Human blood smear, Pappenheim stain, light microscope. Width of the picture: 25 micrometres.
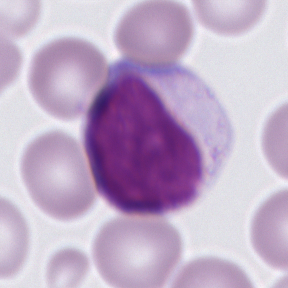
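Large granular lymphocyte: the cell in the middle of a stained smear of human peripheral blood under the light microscope. The cell measures about 14 micrometres across, and its outline is somewhat angular rather than smoothly round. Its nucleus is a broad oval of about 13 by 10 micrometres, with no lobes or deep clefts. It lies toward the lower left and fills about 70% of the cell's area. The cytoplasm forms a pale crescent on the upper right side of the nucleus. It is very pale, nearly colourless, with a faint bluish edge.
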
